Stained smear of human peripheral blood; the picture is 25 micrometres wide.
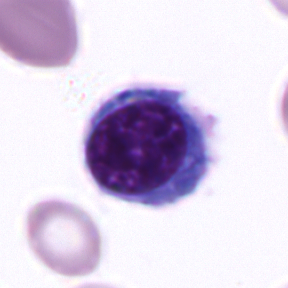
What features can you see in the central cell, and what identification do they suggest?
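Most of the cell is taken up by its nucleus, whose dark purple chromatin is clumped into coarse blocks. Around it runs a blue rim of cytoplasm, broadest on the right side. Along that right edge the outline looks slightly frayed, with small projections. That's a plasma cell.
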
